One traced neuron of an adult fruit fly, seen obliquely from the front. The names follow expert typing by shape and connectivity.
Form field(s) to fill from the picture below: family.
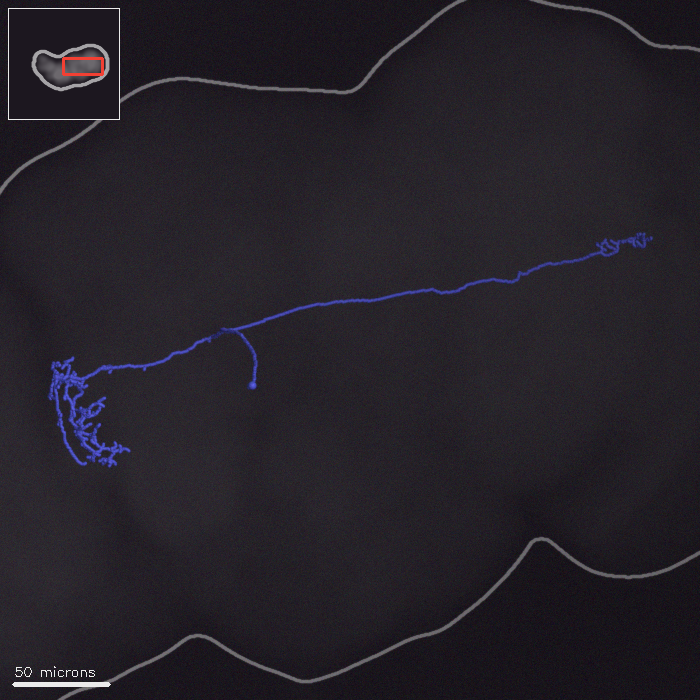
hemilineage VLPa2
